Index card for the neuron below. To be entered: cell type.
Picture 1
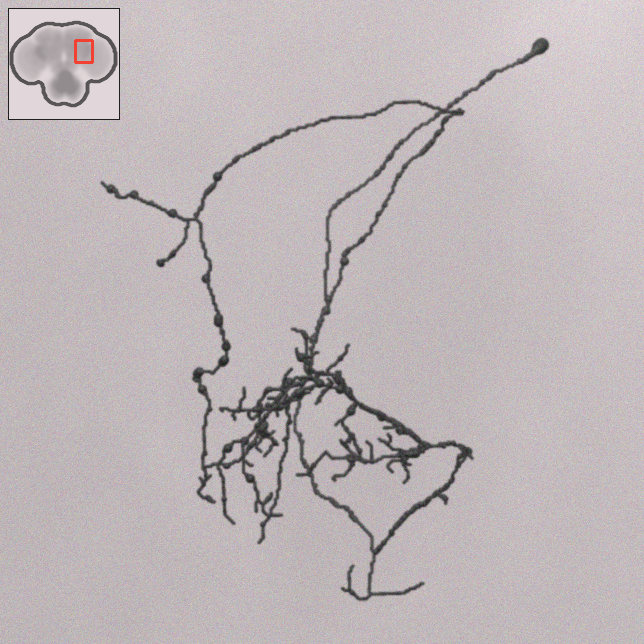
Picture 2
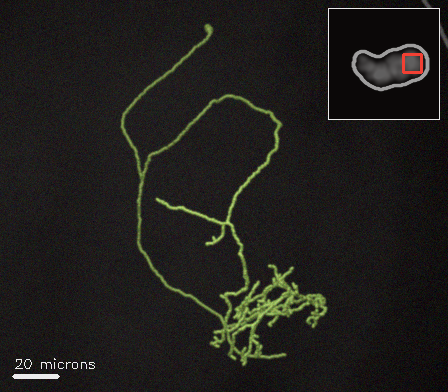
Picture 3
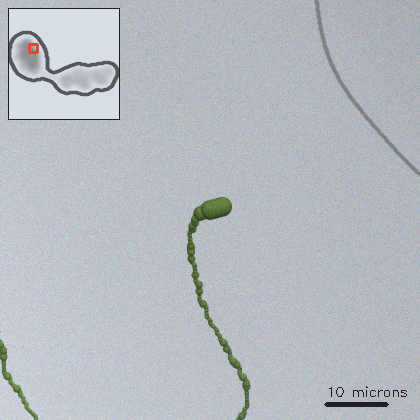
CB1774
